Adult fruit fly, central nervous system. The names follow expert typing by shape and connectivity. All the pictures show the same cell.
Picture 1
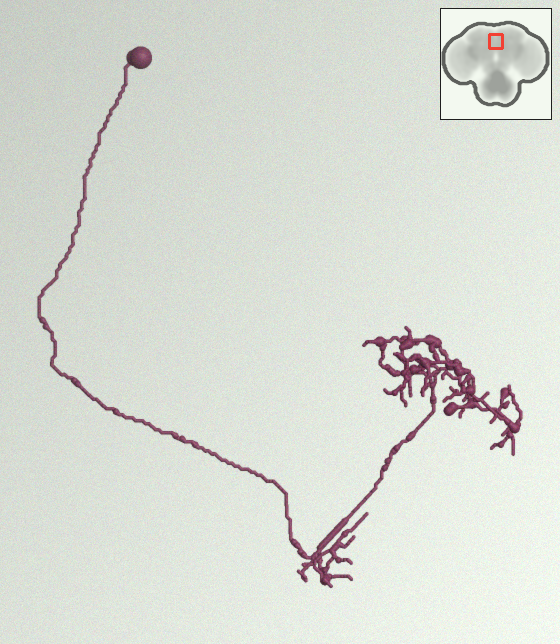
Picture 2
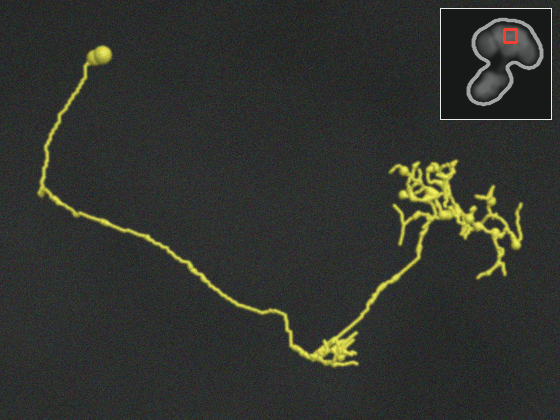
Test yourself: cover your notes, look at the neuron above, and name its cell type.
vDeltaI_b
